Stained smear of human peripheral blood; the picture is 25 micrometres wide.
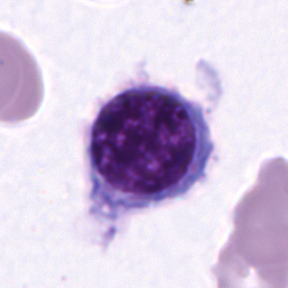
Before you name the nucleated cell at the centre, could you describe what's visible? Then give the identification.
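The nucleus occupies most of the cell. Its chromatin is dark purple and coarsely clumped, with paler spaces lying between the clumps. Only a narrow rim of blue cytoplasm surrounds the nucleus. This is a plasma cell.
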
